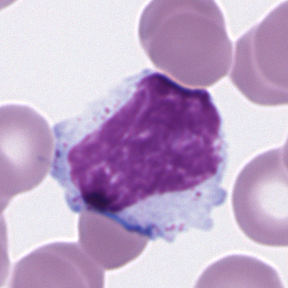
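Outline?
Irregular, with small blunt projections along the lower right edge.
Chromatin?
Deep purple, coarsely streaked with paler gaps.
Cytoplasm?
Pale grey-blue, with a few small pink-red granules scattered in it.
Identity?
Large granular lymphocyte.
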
